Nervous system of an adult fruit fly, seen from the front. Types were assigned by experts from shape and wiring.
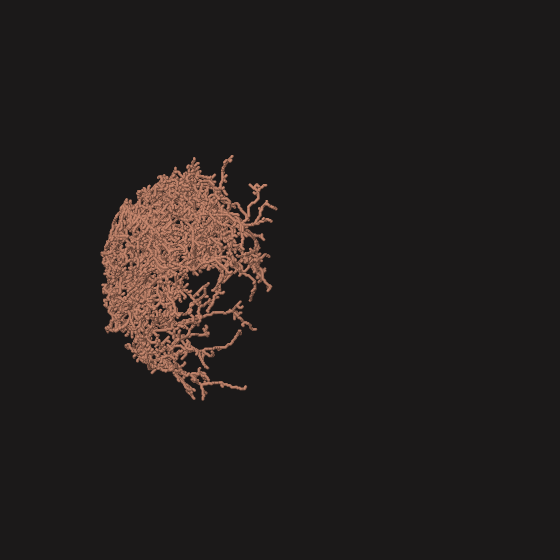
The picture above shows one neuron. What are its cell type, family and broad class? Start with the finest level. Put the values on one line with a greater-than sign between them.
Fe reductor MN > hemilineage 24B.25B > motor neuron of the nerve cord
